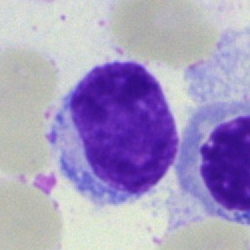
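Hairy cell at the centre of this bone marrow smear: the nucleus, I see, fills most of it and sits off-centre, leaving a modest rim of blue cytoplasm mostly on the left and lower sides. Its chromatin looks dark purple, mottled with paler patches.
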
